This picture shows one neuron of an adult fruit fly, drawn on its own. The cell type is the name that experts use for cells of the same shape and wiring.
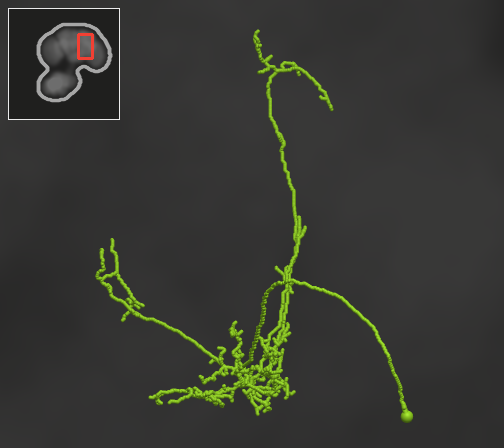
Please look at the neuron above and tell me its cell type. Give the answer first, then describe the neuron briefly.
It is of cell type WED026. This is a central-brain intrinsic neuron. The cell body is at the lower right of the picture. The picture shows dozens of branch ends.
